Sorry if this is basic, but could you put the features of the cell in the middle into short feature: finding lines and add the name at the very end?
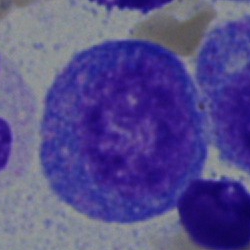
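Shape: round, with a smooth outline
Chromatin: fine and evenly dispersed, not clumped
Surface: no projections
Neighbour: a darker, densely stained nucleated cell against the lower right edge
Result: promyelocyte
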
